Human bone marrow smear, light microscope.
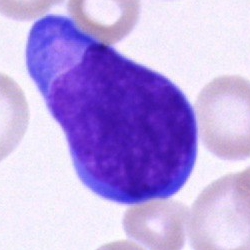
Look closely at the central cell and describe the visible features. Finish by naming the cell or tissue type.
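First, the cytoplasm is scant, reaching its greatest width at the upper-left end of the cell. Second, its colour is deep blue. Third, no granules are seen in it. Fourth, it contains no vacuoles. This one is a blast.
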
